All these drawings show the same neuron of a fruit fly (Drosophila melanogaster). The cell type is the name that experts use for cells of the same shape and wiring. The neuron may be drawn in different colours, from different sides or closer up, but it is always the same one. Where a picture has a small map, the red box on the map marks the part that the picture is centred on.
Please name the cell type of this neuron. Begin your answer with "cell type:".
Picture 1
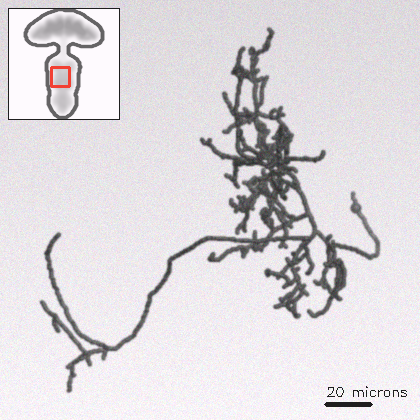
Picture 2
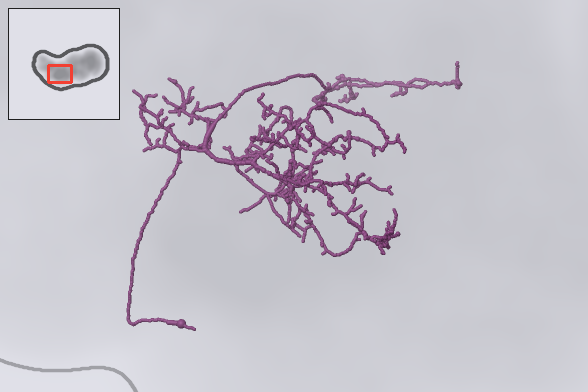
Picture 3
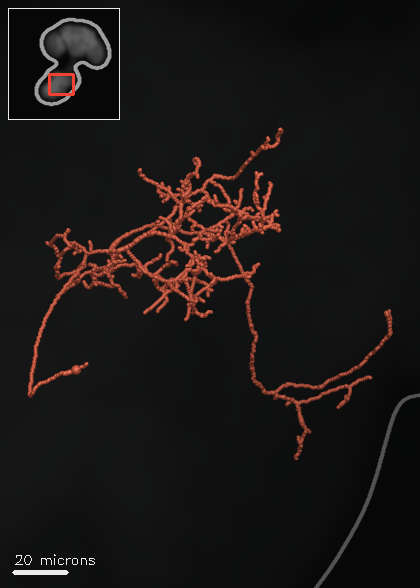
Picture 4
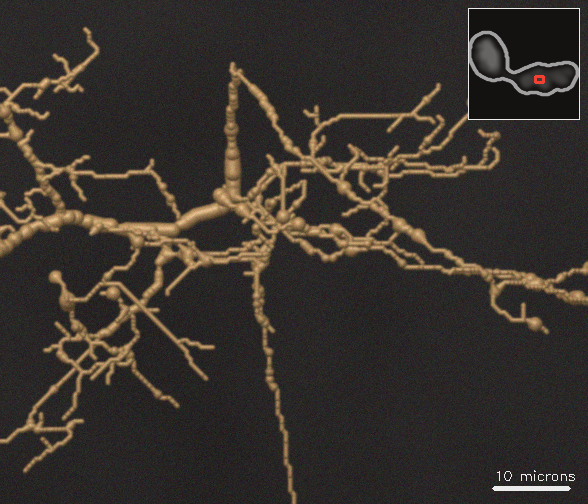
cell type: IN07B058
